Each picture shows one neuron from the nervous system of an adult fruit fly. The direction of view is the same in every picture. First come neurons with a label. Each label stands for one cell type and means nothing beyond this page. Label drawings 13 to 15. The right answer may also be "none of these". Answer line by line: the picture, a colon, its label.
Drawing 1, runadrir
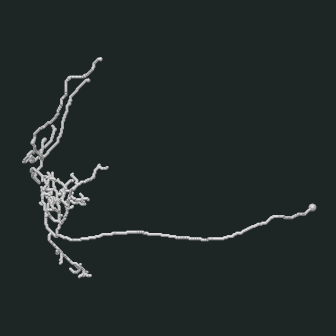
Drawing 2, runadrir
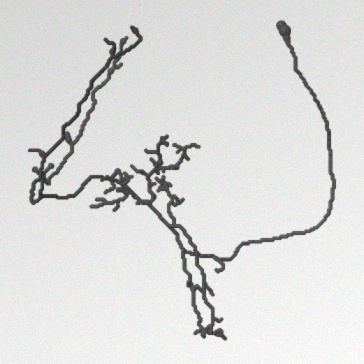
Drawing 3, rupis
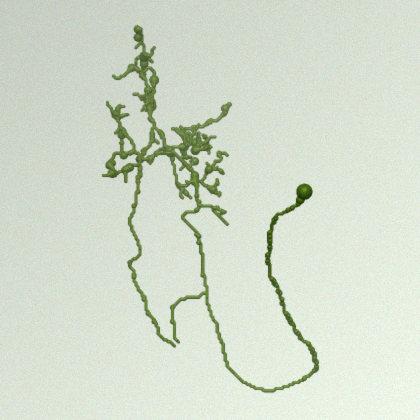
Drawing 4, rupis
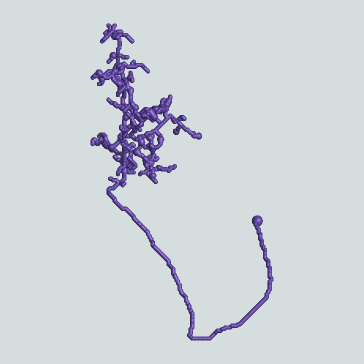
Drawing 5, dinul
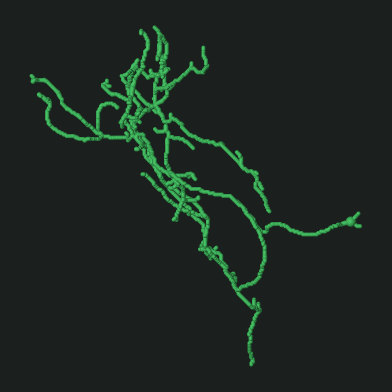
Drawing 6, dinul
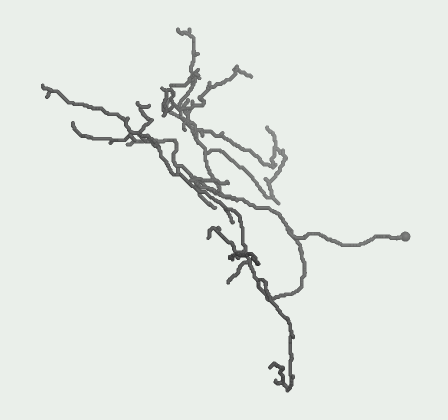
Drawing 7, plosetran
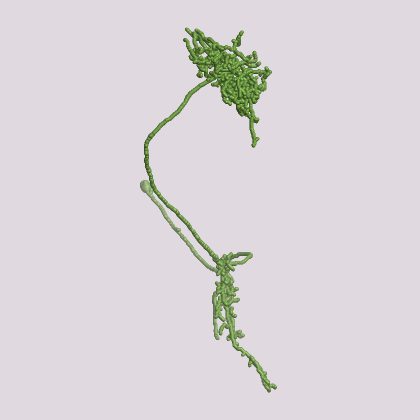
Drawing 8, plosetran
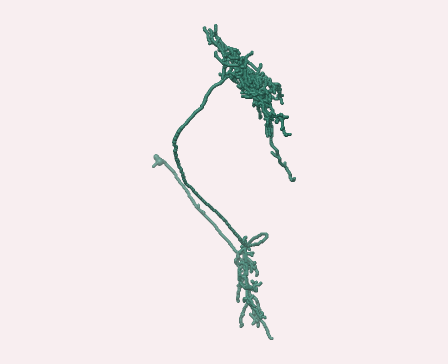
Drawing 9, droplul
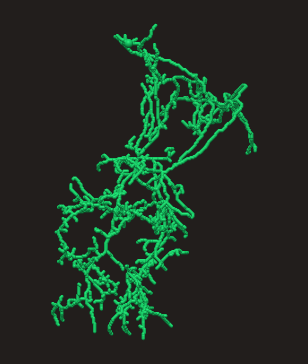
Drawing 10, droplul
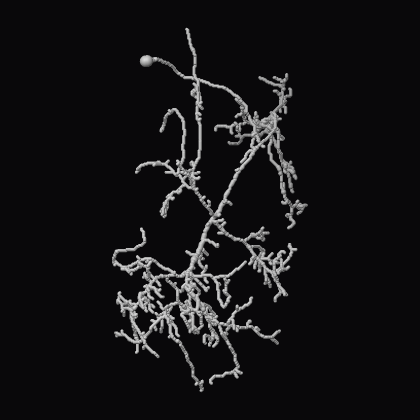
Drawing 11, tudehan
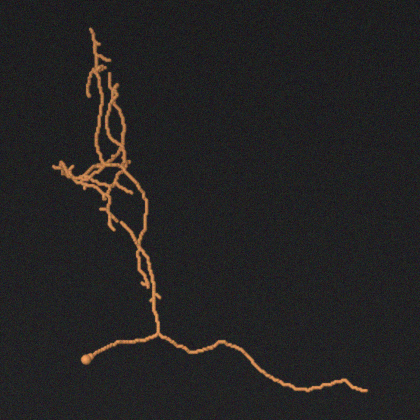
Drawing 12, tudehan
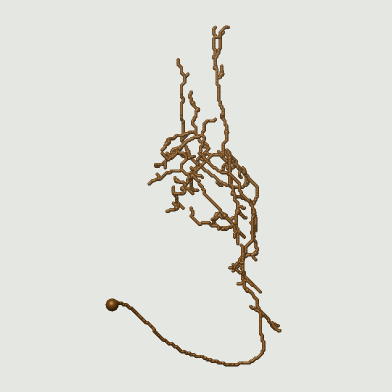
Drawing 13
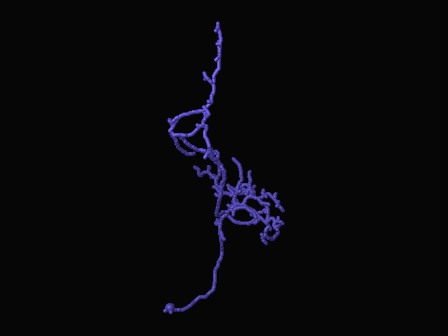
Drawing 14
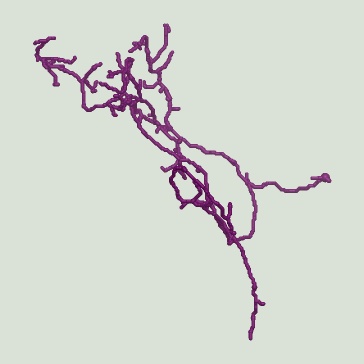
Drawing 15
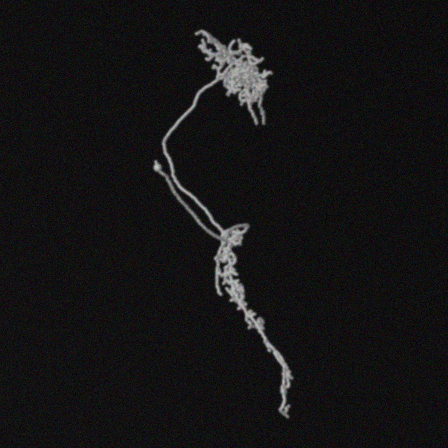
13: none of these
14: dinul
15: plosetran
